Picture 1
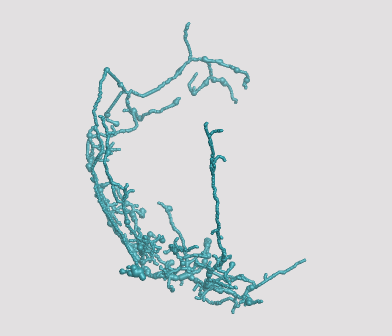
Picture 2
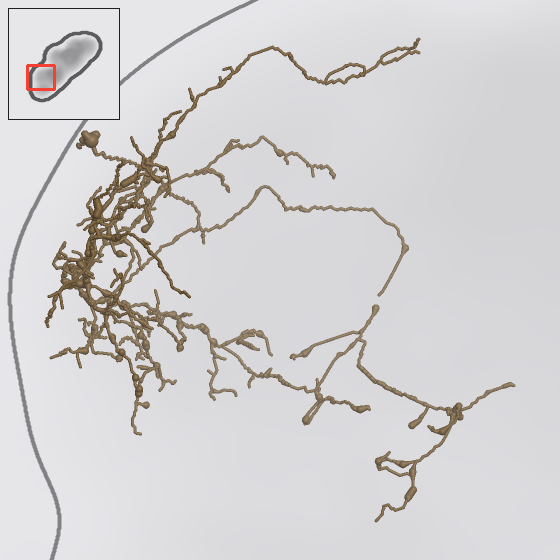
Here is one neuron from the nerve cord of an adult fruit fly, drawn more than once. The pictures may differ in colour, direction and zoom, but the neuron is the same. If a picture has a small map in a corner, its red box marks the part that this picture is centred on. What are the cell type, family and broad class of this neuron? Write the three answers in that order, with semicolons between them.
IN16B086; hemilineage 16B; nerve-cord intrinsic neuron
